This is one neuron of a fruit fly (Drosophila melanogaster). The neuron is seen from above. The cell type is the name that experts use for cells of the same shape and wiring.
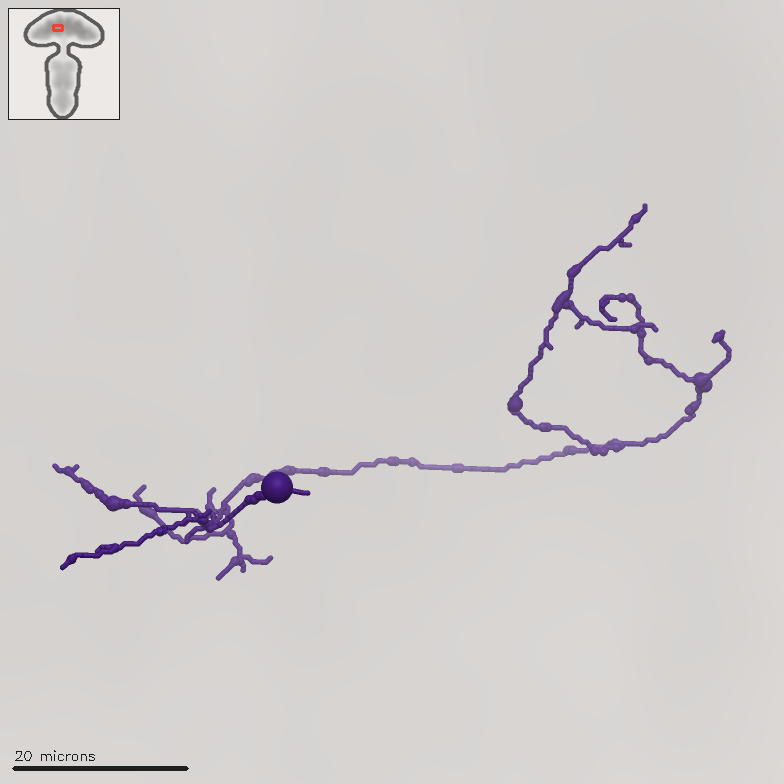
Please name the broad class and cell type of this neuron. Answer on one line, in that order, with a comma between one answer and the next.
central-brain intrinsic neuron, CB1548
